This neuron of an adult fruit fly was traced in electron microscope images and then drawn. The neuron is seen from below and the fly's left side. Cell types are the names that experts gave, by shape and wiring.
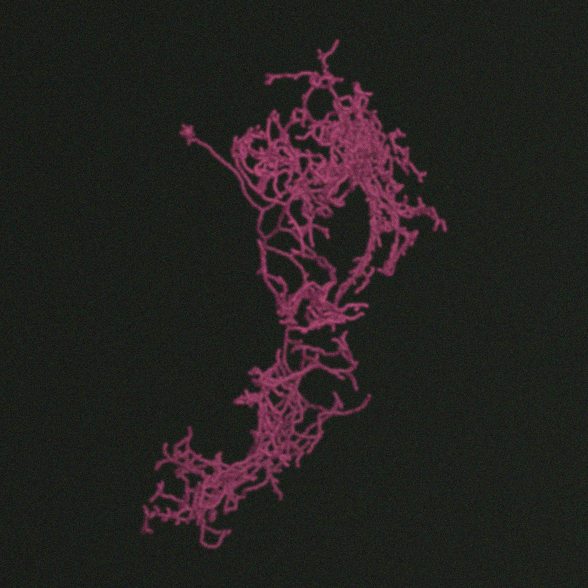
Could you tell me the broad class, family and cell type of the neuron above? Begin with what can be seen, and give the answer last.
In this view it is taller than it is wide. Its broad class is central-brain intrinsic neuron. The family is OA. The cell type is OA-ASM3.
